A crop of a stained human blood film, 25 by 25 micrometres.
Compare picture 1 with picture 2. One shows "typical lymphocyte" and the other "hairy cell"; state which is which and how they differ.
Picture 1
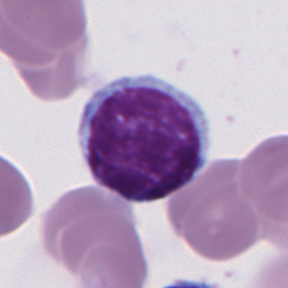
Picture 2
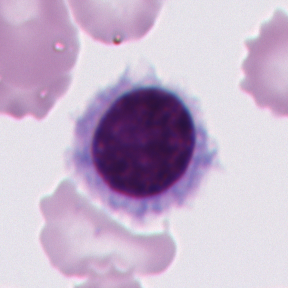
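Picture 1 shows a typical lymphocyte; picture 2 shows a hairy cell. The typical lymphocyte has a round, smooth outline, whereas the hairy cell has a ragged border with fine hair-like projections all the way around. In picture 1 the cytoplasm is pale blue and forms only a thin rim around the nucleus; in picture 2 a moderate rim of pale greyish blue cytoplasm surrounds the nucleus on all sides.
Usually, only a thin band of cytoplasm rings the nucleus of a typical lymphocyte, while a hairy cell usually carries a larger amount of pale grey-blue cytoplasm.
The chromatin stains dark purple throughout the nucleus in picture 1, while in picture 2 it is dense and dark purple with faint mottling. Both nuclei are round in outline, about 10 micrometres across in picture 1 and about 9 micrometres in picture 2. Neither cell shows granules or clear vacuoles in its cytoplasm.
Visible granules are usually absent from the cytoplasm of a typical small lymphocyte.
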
